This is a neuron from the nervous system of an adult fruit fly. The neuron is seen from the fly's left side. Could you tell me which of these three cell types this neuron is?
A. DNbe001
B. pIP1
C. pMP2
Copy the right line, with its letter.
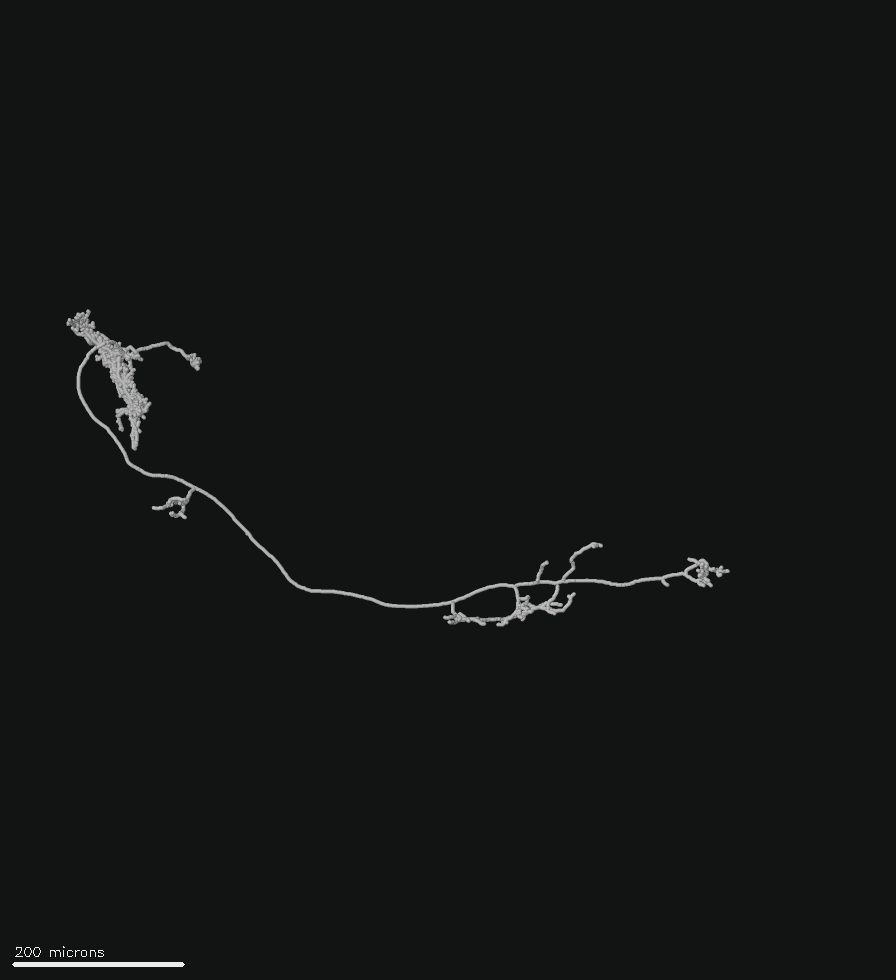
C. pMP2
